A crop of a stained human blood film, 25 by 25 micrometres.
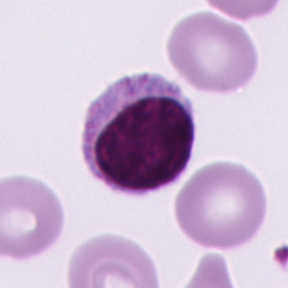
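Large granular lymphocyte, the nucleated cell at the centre of a stained human peripheral blood smear. Its nucleus is round, without lobes or indentation, and the chromatin is dark purple and coarsely clumped. No nucleoli or cytoplasmic vacuoles show.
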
